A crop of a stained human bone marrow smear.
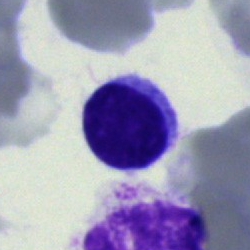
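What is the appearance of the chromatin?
It is dense and stains dark purple, and no nucleoli are visible in the nucleus.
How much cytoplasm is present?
Only a very thin rim around the nucleus, with no granules seen in it.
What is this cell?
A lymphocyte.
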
